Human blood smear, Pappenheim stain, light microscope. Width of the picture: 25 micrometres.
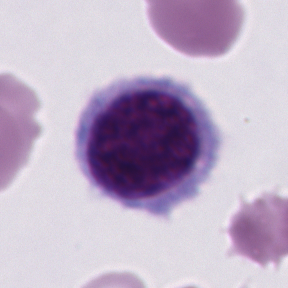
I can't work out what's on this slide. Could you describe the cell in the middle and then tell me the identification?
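The cell measures about 13 micrometres across. Its nucleus is round in outline, about 10 micrometres across, and fills about 60% of the cell's area. The chromatin is dark purple and coarsely clumped. A narrow rim of cytoplasm goes all the way round the nucleus and contains no vacuoles. The cell edge is slightly uneven, with small bumps along it. This is a hairy cell.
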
